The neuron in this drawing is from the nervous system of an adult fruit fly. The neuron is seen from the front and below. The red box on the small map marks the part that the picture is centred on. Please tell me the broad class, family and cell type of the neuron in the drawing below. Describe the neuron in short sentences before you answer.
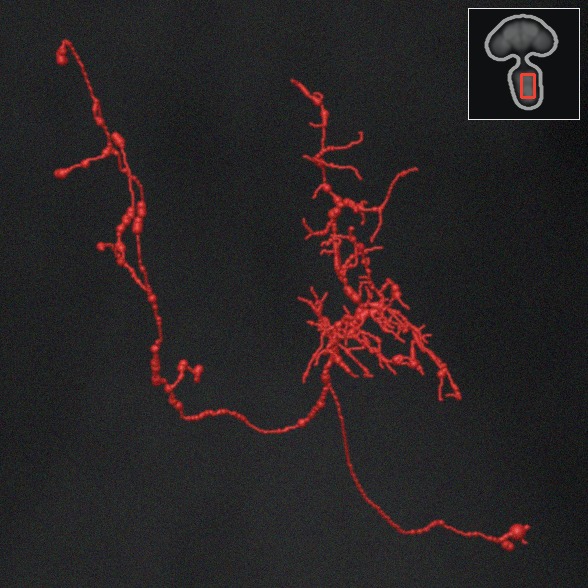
It is in the nerve cord and does not reach the brain. Its cell body lies at the lower right of the picture. The picture shows dozens of branch ends. It is a nerve-cord intrinsic neuron. Its family is hemilineage 07B. The cell type is IN07B092_a.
